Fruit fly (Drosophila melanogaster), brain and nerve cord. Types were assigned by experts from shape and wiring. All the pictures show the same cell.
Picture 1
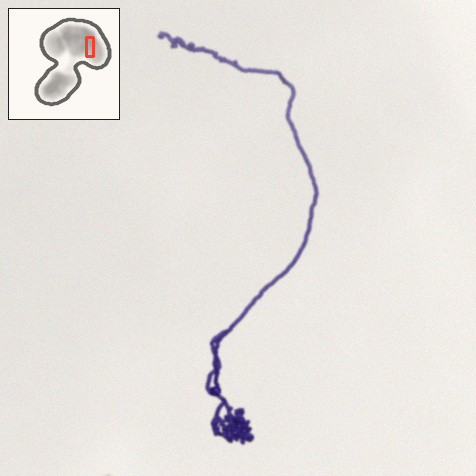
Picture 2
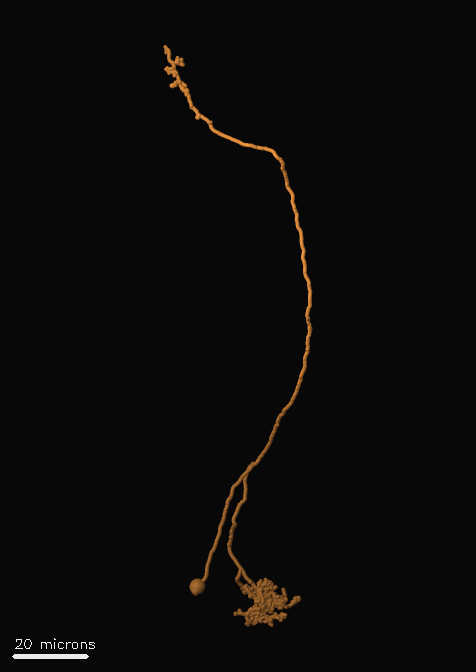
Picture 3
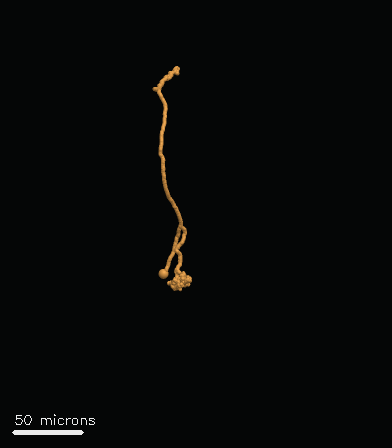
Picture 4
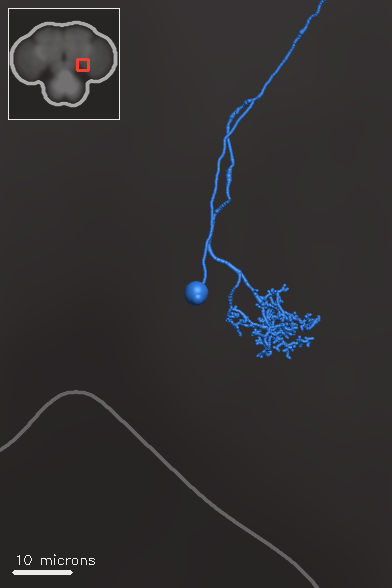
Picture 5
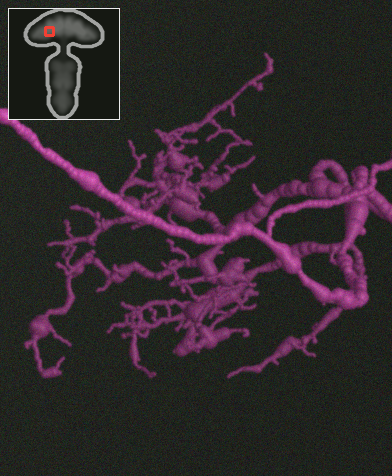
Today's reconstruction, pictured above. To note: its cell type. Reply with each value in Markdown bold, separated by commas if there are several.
**LC30**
